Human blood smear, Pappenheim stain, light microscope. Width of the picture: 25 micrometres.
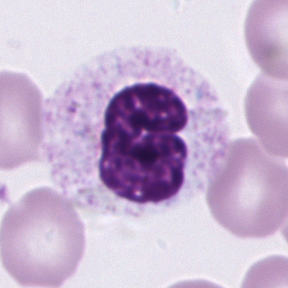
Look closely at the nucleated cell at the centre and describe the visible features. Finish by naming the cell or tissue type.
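A deep notch cuts into the nucleus from its right side, and no nucleoli are visible within it. Pale pinkish-lilac cytoplasm surrounds it, free of vacuoles. The nucleated central cell is a segmented neutrophil.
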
